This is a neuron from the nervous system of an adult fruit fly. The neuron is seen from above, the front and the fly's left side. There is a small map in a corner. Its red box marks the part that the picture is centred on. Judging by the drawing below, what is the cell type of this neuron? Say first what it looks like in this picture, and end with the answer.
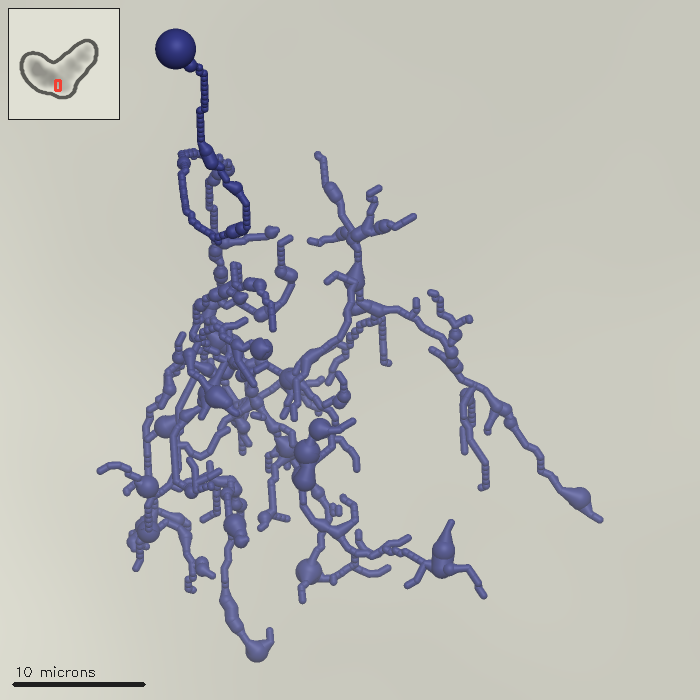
Its cell body lies at the upper left of the picture. From top to bottom in the picture it spans about 45 microns. The picture shows dozens of branch ends. This is an optic-lobe intrinsic neuron. Its cell type is Mi16.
